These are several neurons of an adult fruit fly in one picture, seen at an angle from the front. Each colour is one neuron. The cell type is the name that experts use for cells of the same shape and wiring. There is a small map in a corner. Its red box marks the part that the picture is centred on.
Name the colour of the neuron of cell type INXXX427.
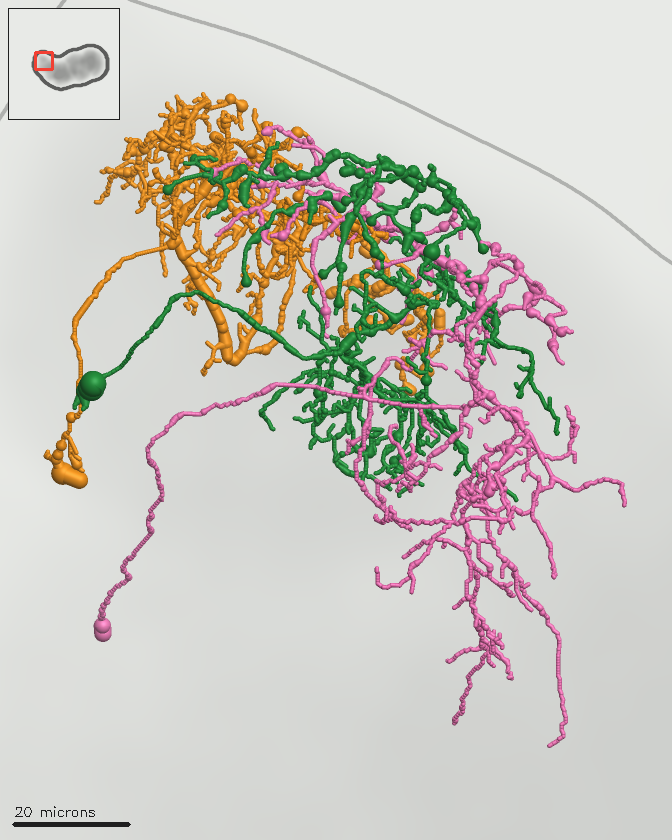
pink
